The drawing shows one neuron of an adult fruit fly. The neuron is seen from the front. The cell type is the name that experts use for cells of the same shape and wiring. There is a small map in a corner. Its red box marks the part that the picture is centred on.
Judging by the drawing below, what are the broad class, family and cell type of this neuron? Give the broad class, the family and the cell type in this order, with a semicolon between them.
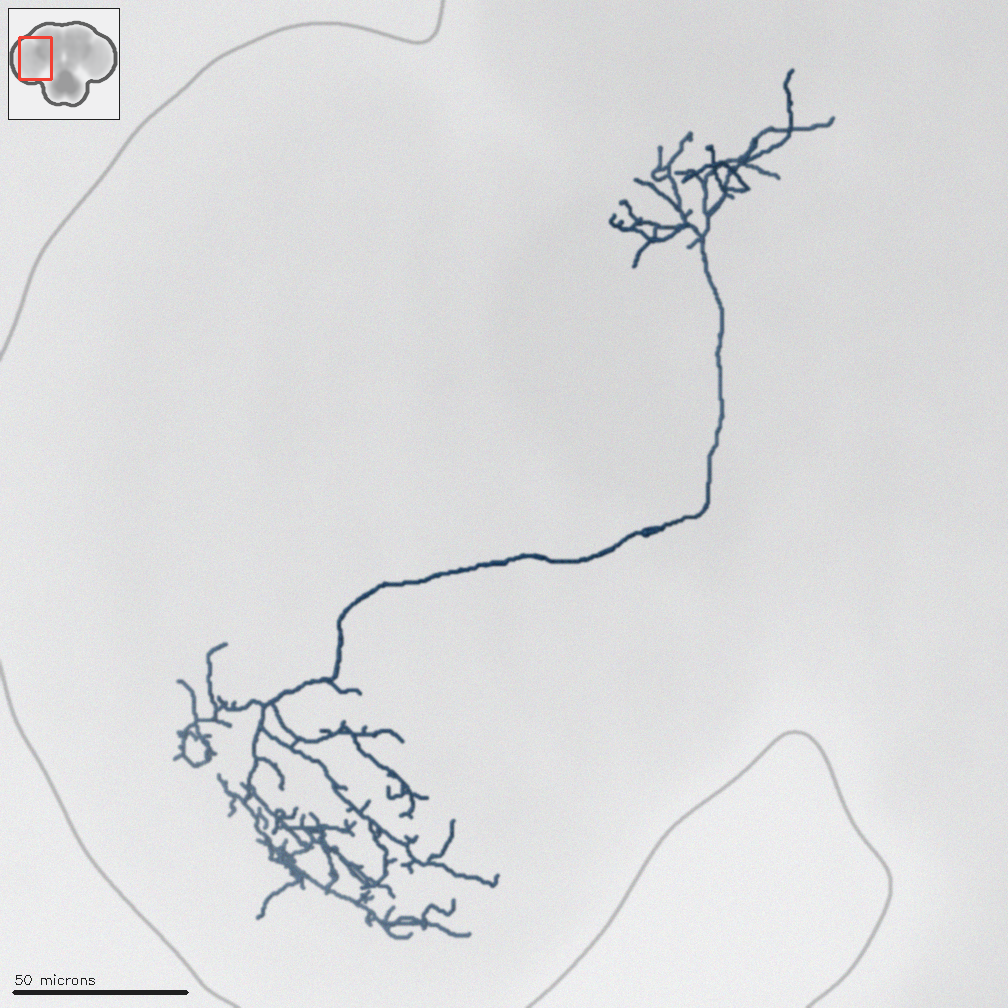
visual projection neuron; MeVP; MeVP22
